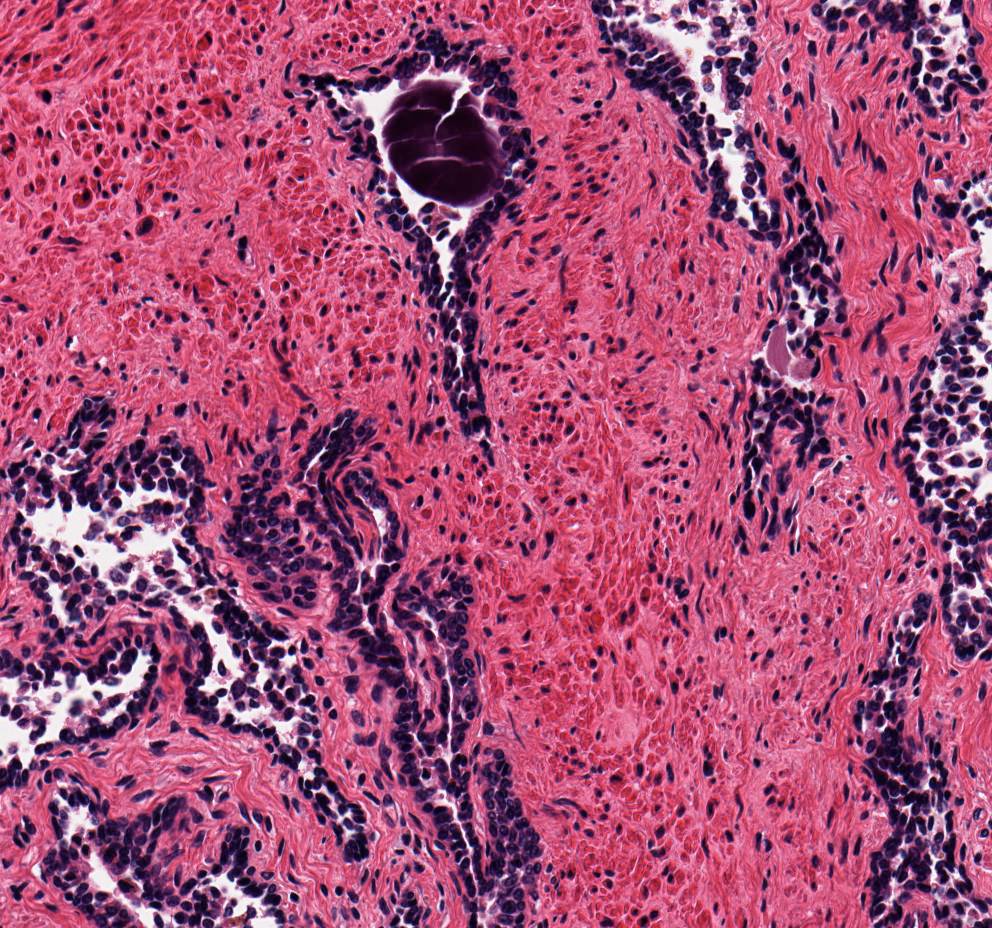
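Prostate. Branching, elongated epithelial channels run roughly top to bottom between broad pink stromal bands. At top centre a dark purple, cracked, rounded concretion fills a lumen; a smaller pale pink rounded body sits in a right-side lumen at mid-height. Lining cells: crowded dark nuclei, scant cytoplasm.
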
